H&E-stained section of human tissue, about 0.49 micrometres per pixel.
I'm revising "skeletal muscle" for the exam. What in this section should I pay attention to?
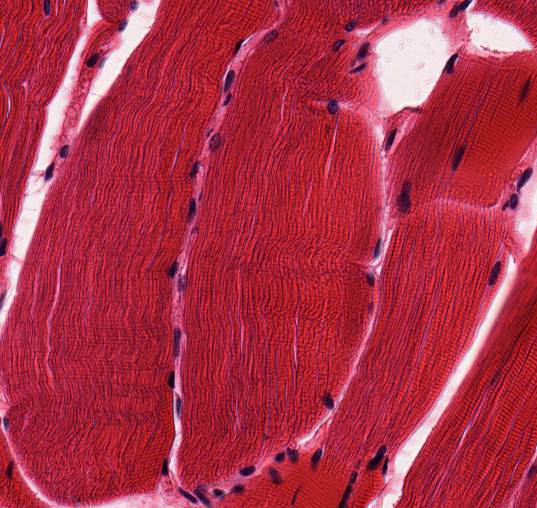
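Fine transverse cross-striations run across the muscle fibres throughout the field.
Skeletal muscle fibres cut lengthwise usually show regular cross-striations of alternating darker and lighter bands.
These striations go with skeletal muscle. Fibres unbranched, roughly even width along their length in the field.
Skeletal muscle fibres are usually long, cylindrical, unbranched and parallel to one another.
The unbranched fibres also go with it. Nuclei dark, elongated, at the fibre edges rather than the centres. Fibre cytoplasm deeply red with eosin. Nothing seen runs against skeletal muscle.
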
